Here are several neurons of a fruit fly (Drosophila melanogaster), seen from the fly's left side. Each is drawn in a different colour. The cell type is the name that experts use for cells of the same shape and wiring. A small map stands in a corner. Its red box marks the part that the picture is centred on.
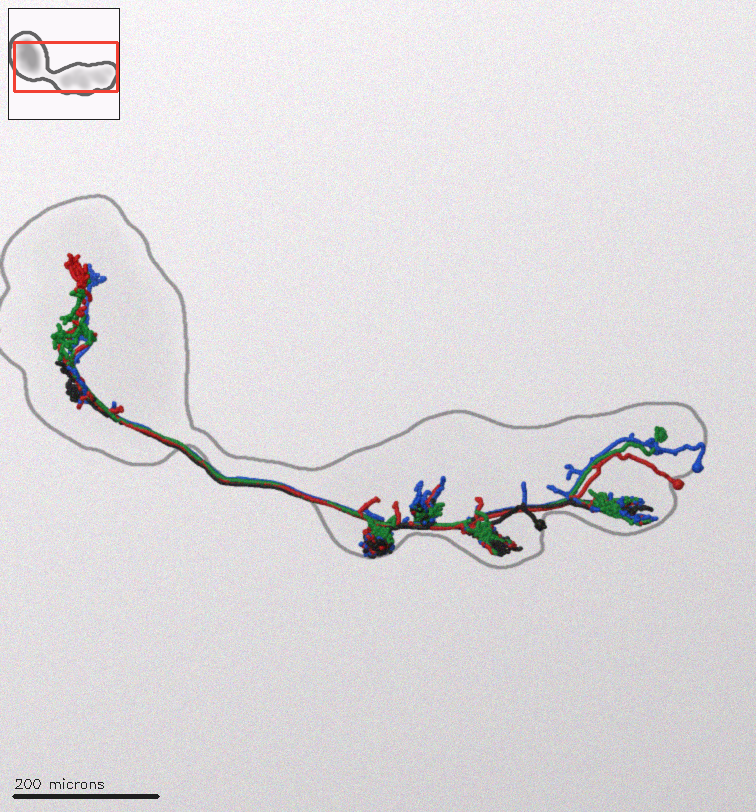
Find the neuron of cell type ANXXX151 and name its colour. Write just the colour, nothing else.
red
